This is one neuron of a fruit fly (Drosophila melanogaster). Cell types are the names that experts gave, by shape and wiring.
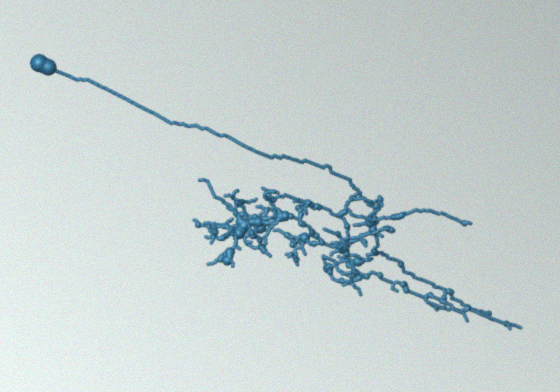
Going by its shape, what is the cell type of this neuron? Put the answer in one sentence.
The cell type is IN01B084.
